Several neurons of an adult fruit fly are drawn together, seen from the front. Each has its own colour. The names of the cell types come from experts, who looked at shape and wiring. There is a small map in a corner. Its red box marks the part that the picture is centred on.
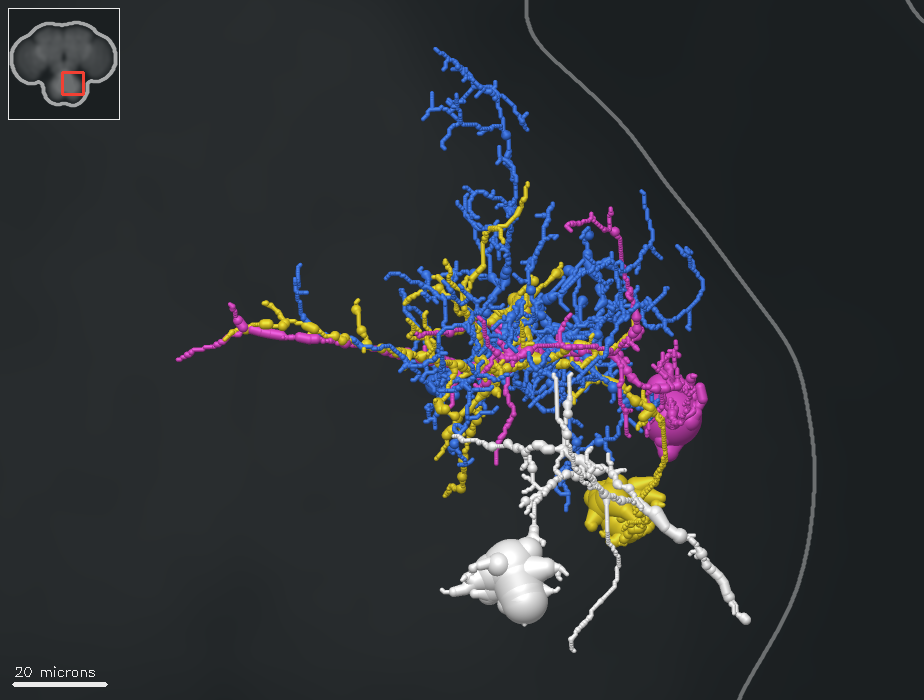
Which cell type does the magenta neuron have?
ltm1-tibia MN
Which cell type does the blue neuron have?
IN20A.22A010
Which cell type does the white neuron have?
ltm MN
